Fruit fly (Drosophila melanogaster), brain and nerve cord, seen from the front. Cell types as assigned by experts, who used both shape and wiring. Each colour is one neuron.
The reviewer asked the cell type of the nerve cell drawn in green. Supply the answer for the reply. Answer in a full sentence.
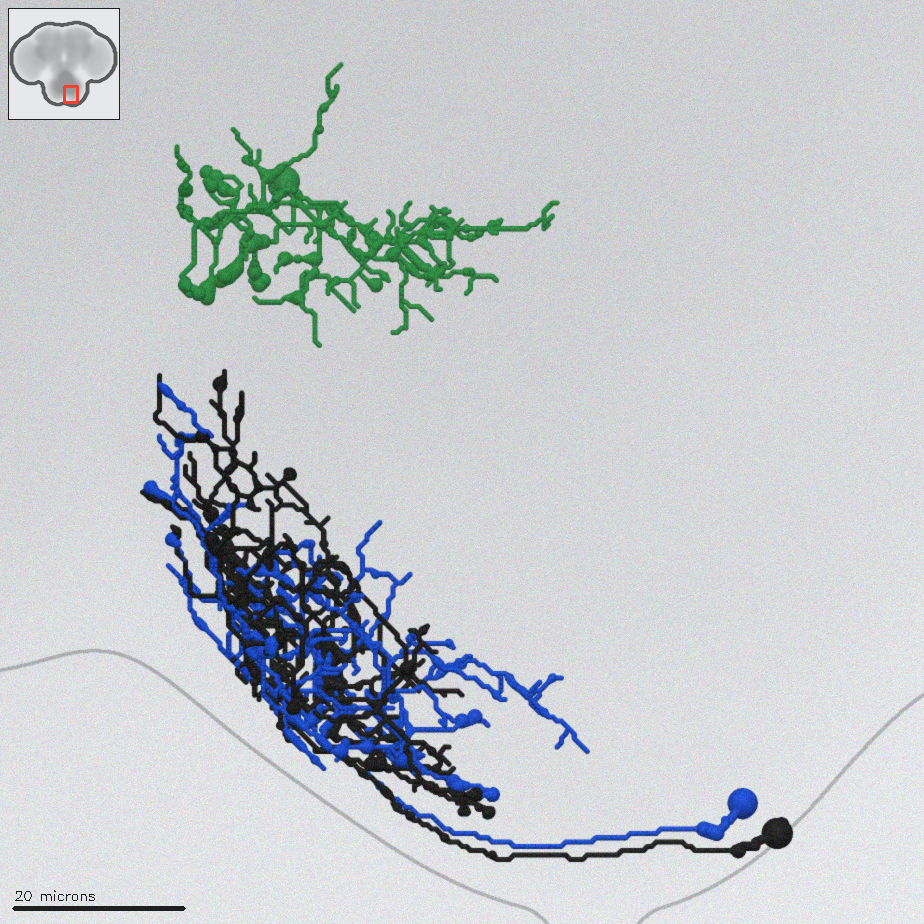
The cell type is IN01B081.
